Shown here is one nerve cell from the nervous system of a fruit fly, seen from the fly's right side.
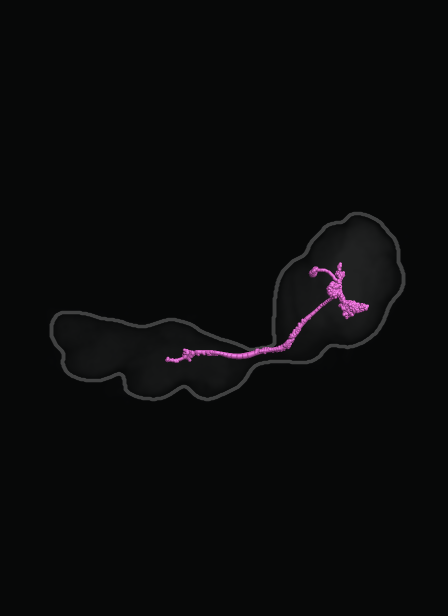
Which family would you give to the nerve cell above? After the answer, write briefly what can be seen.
Its family is DNp. Its broad class is descending neuron. In this view it is wider than it is tall.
